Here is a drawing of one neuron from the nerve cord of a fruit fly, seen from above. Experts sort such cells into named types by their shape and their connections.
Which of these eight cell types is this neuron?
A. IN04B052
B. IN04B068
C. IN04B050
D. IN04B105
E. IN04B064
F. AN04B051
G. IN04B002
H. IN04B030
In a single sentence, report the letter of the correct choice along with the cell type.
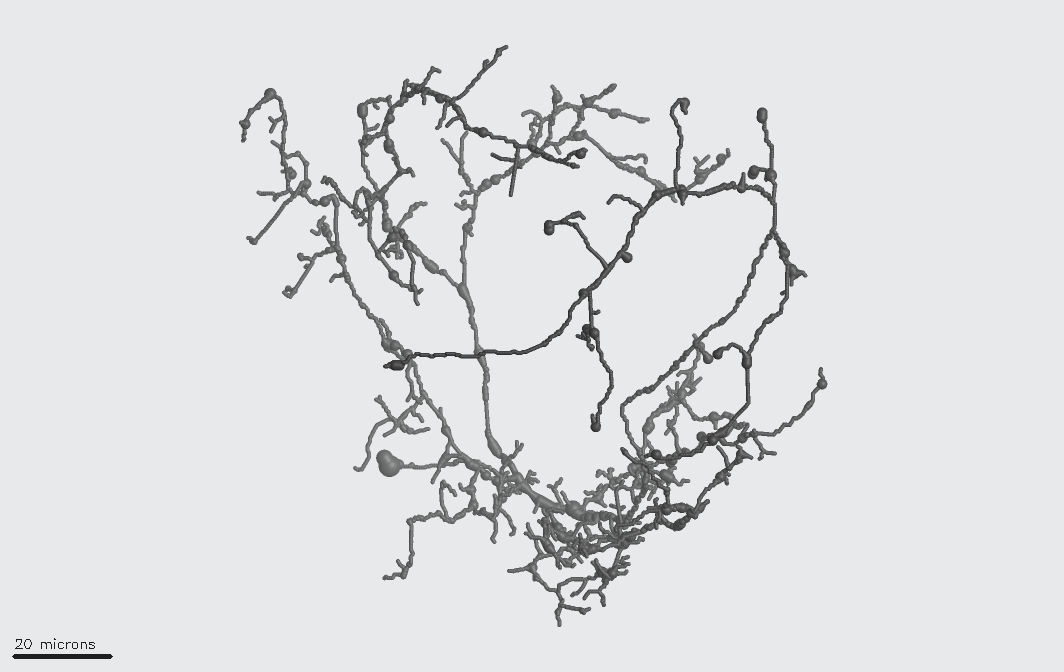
It is option C, IN04B050, that gives the cell type of the neuron.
